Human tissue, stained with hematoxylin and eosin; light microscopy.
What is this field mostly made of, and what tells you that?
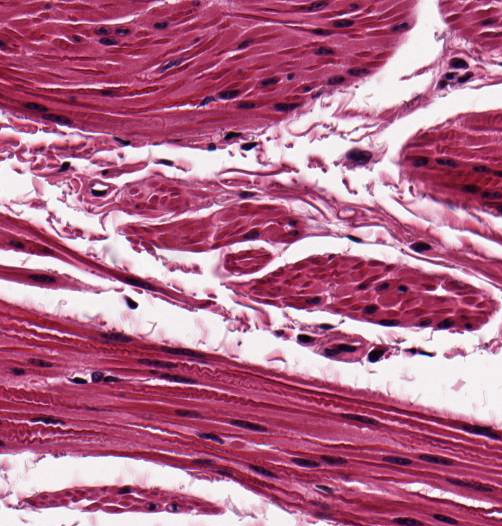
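Smooth muscle makes up the field, in bundles separated by looser connective tissue.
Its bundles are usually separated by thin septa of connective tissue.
Across the middle, smaller bundles cut obliquely lie apart within loose connective tissue. The muscle nuclei are elongated and dark, aligned along the length of the cells, and the pink cytoplasm shows no cross-striations.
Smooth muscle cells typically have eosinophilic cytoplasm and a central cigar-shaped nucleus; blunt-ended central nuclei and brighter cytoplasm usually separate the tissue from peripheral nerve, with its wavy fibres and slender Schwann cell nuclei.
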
